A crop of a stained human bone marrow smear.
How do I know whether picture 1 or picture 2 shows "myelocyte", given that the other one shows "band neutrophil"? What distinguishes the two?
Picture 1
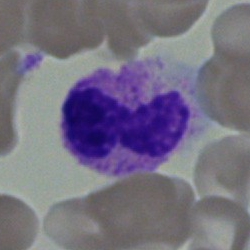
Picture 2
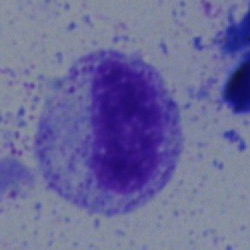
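So, picture 1 is the band neutrophil and picture 2 is the myelocyte. Looking at the band neutrophil first, I notice its chromatin is dark purple and densely clumped, and I can't see any nucleoli.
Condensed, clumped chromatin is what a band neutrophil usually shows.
Its cytoplasm has no vacuoles, and pale red cells lie close around it on several sides. Turning to the myelocyte, the outline is roughly round and the nucleus sits off-centre toward the right. That nucleus, I'd say, stains a deep purple throughout. On its left lies a wide band of pale greyish-blue cytoplasm. And the dark blue-staining mass at the right edge of the picture is separate from the cell.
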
